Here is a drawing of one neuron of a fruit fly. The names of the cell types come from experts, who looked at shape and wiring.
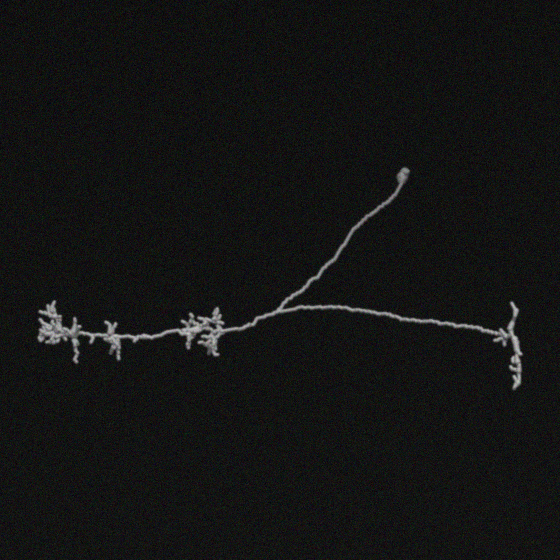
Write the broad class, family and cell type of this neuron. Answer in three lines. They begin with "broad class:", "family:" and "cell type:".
broad class: optic-lobe intrinsic neuron
family: T
cell type: T2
